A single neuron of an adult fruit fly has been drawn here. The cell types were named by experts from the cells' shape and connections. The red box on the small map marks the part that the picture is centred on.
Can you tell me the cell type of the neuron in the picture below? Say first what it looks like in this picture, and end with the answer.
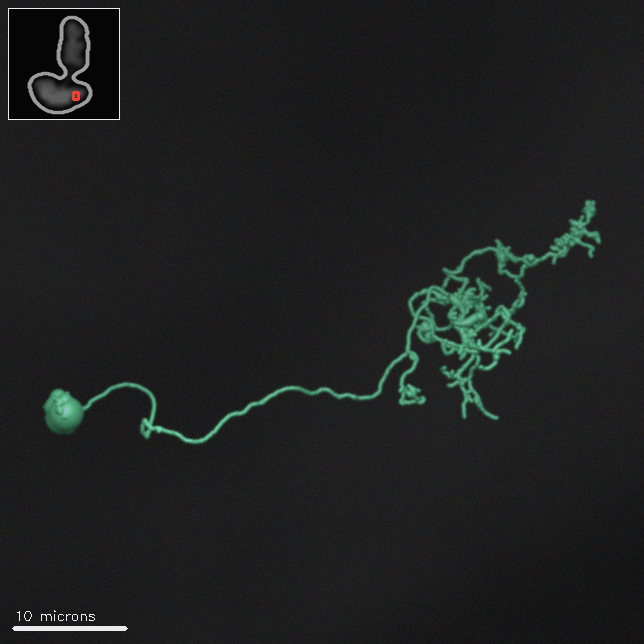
It is in the brain and does not reach the nerve cord. From left to right in the picture it spans about 50 microns. The picture shows dozens of branch ends. This is an optic-lobe intrinsic neuron. The cell type is Cm2.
